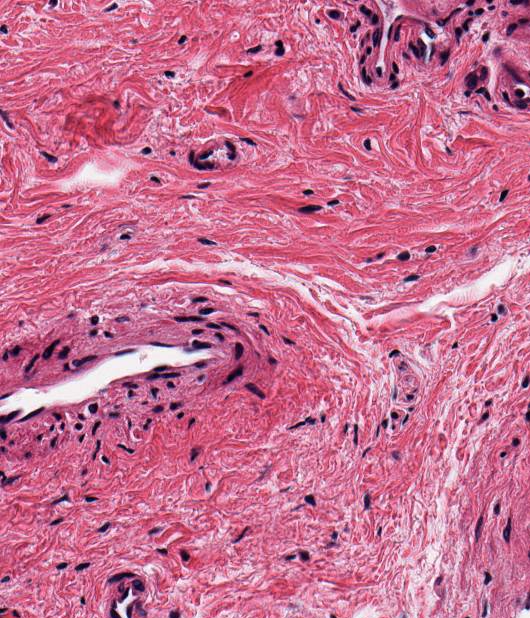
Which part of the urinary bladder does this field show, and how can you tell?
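The part shown is loose connective tissue. Check one, the nuclei: dark, mostly elongated or spindle-shaped, and sparse, widely spaced across most of the collagen.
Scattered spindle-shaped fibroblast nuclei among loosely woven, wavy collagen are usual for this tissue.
Check two, epithelium: none anywhere in the field.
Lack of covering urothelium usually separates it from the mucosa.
Check three, fat cells: none.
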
